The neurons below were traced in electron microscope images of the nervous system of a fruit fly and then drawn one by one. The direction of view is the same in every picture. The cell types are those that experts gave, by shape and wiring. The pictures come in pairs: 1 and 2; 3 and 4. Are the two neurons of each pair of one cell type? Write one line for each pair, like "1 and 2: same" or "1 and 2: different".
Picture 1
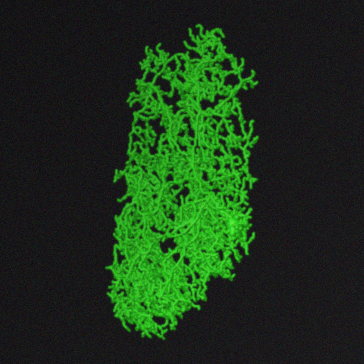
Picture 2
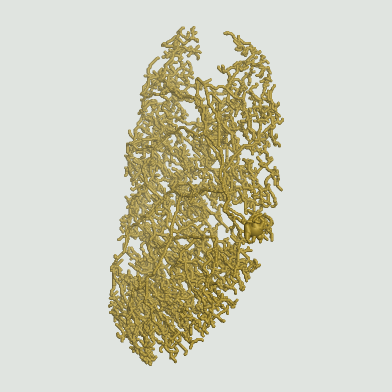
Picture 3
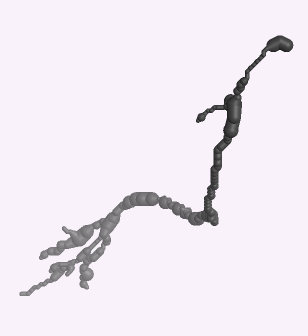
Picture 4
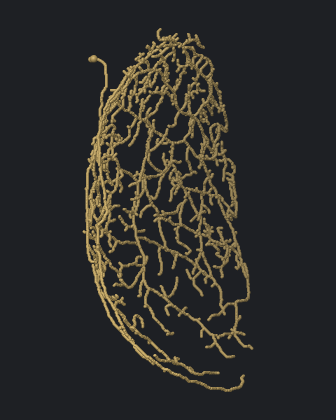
1 and 2: same
3 and 4: different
